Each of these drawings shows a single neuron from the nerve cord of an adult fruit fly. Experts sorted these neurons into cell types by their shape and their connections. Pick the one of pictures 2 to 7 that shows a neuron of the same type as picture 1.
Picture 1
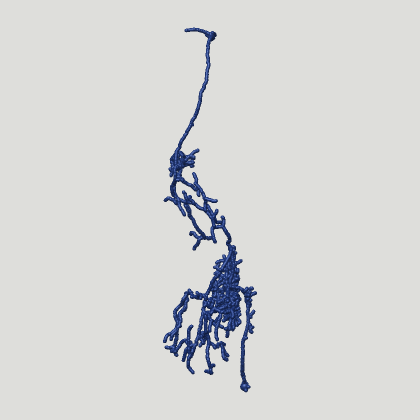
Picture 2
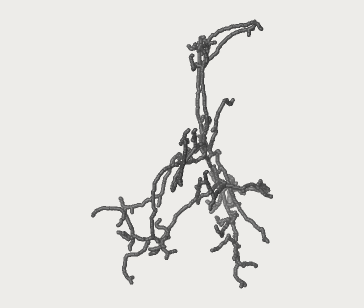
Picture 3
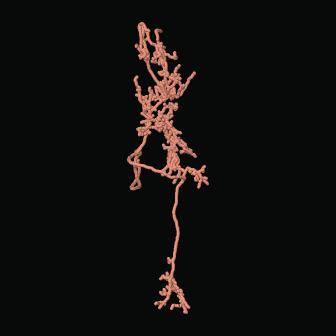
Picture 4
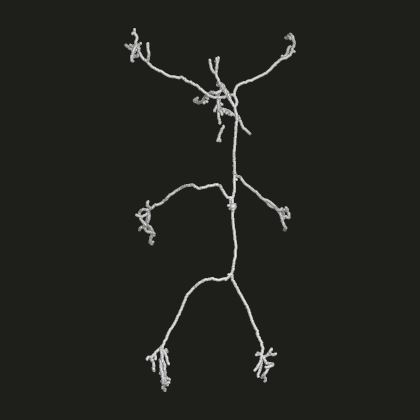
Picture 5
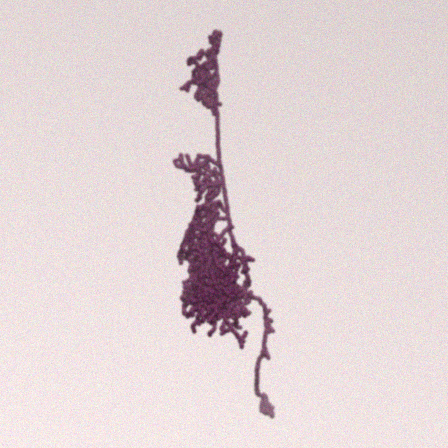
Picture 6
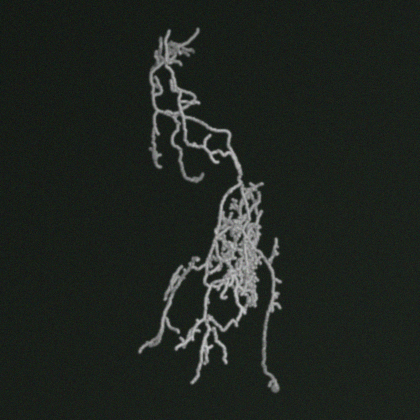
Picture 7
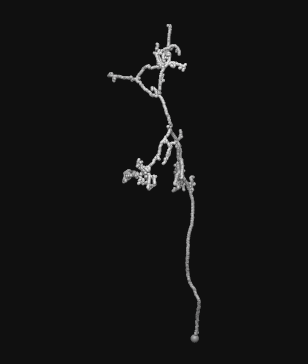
Picture 6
